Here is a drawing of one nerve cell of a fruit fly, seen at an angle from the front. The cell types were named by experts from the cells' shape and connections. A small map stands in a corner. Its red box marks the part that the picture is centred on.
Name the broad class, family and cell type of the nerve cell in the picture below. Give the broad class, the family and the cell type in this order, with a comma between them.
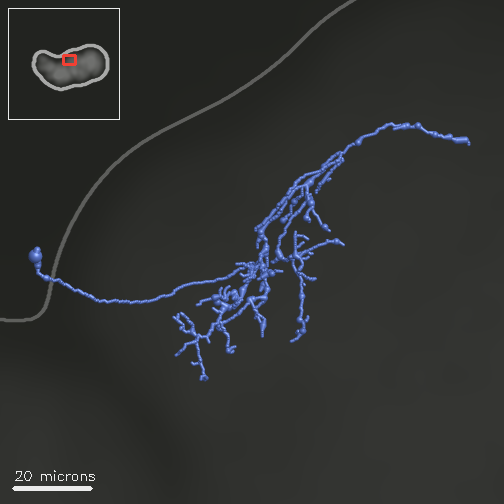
central-brain intrinsic neuron, hemilineage SLPp&v1_posterior, CB1976b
